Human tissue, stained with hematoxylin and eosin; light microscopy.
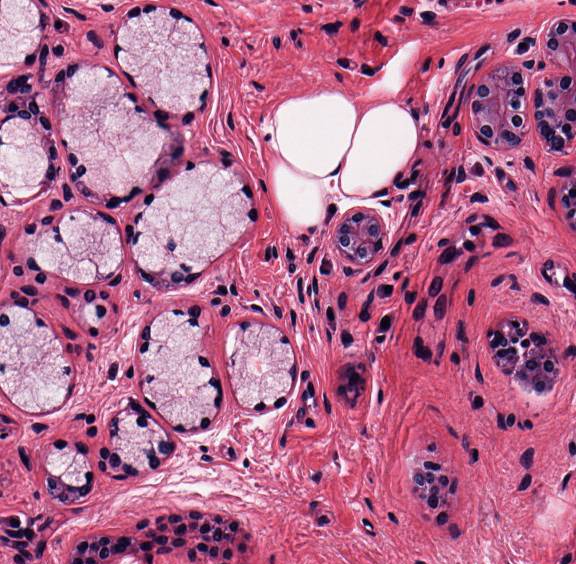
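Minor salivary gland, H&E. Left half: rounded mucous acini, pale finely foamy cytoplasm; nuclei small, dark, flattened against each acinus's outer edge. Top centre: small group of empty fat cells. Right side: cell clusters with crowded dark nuclei, each encircled by concentric fibrous layers.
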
